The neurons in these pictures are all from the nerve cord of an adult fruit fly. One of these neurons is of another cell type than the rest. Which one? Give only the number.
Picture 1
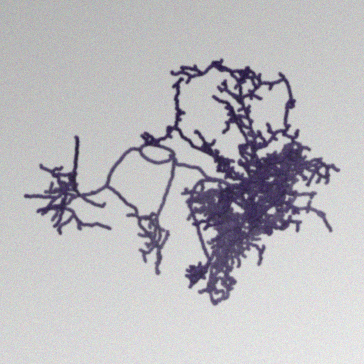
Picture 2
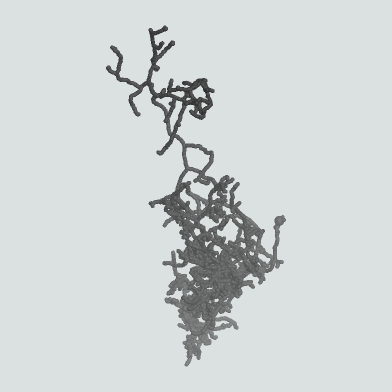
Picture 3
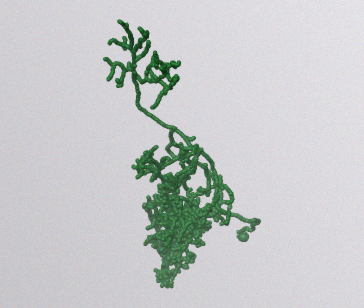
1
